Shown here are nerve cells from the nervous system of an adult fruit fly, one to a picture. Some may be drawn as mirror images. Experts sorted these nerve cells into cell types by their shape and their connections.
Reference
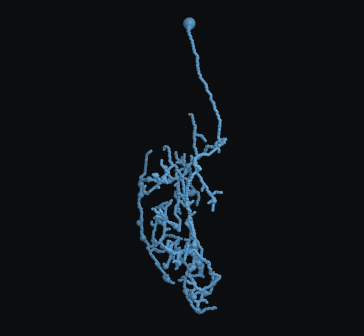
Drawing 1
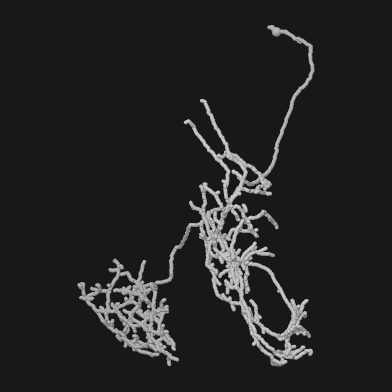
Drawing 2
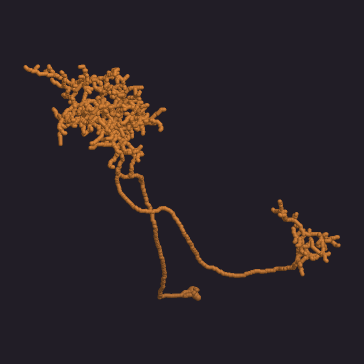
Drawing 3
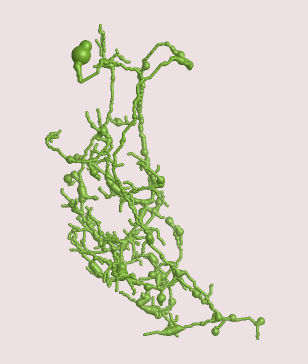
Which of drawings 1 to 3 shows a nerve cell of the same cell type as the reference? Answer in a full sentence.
Drawing 3 shows a nerve cell of the same cell type.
